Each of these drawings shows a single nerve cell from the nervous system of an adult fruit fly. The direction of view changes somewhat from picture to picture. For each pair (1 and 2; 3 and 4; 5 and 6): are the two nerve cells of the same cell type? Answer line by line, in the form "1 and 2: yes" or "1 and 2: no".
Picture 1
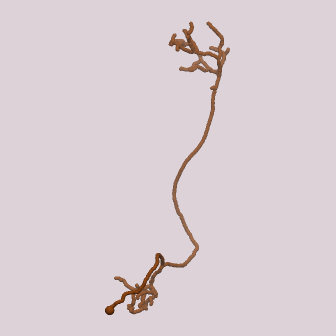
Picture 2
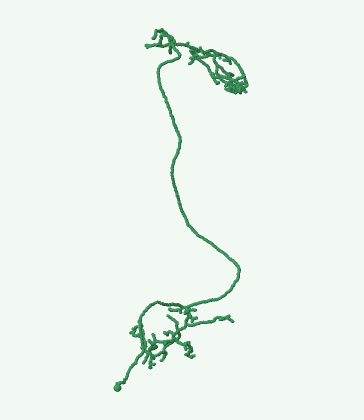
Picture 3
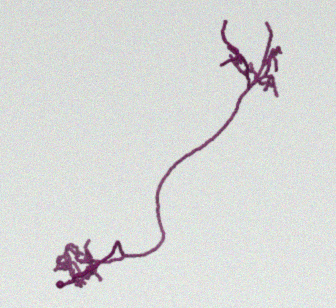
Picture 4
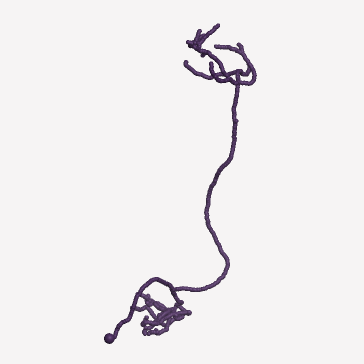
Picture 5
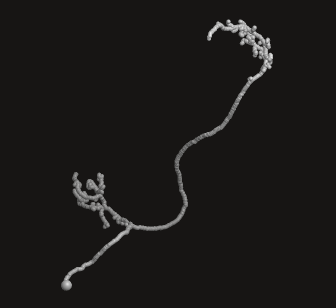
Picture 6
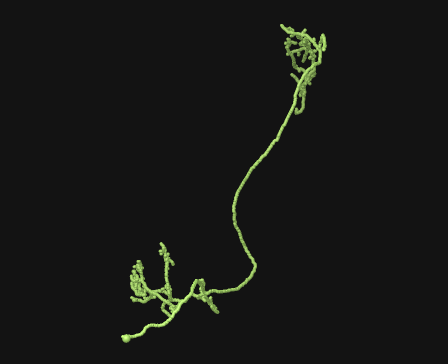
1 and 2: no
3 and 4: no
5 and 6: yes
